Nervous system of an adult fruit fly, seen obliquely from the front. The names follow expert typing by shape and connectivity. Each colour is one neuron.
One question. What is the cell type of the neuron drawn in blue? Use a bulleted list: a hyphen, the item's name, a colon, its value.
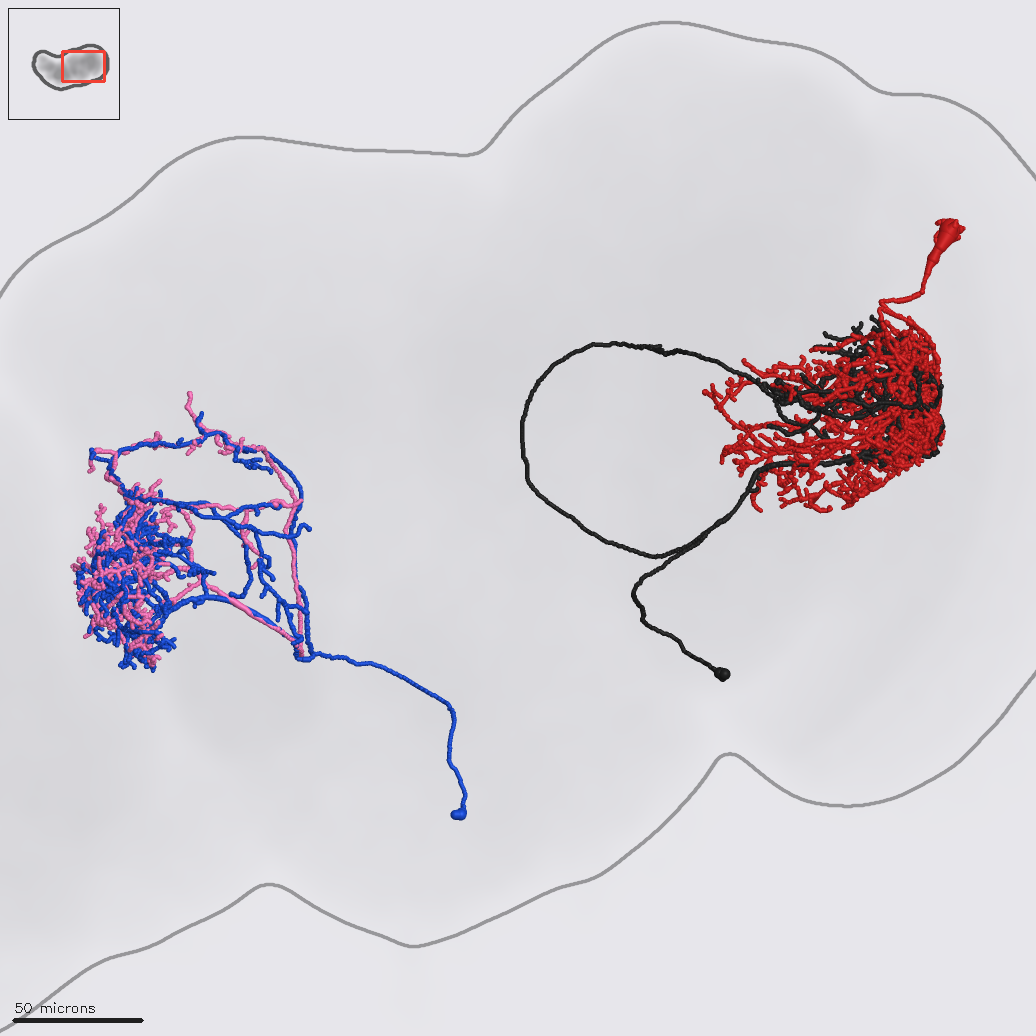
- cell type: AVLP454_b1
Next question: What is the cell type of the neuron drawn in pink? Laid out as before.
- cell type: PVLP090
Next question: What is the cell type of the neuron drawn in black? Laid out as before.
- cell type: AVLP454_b4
